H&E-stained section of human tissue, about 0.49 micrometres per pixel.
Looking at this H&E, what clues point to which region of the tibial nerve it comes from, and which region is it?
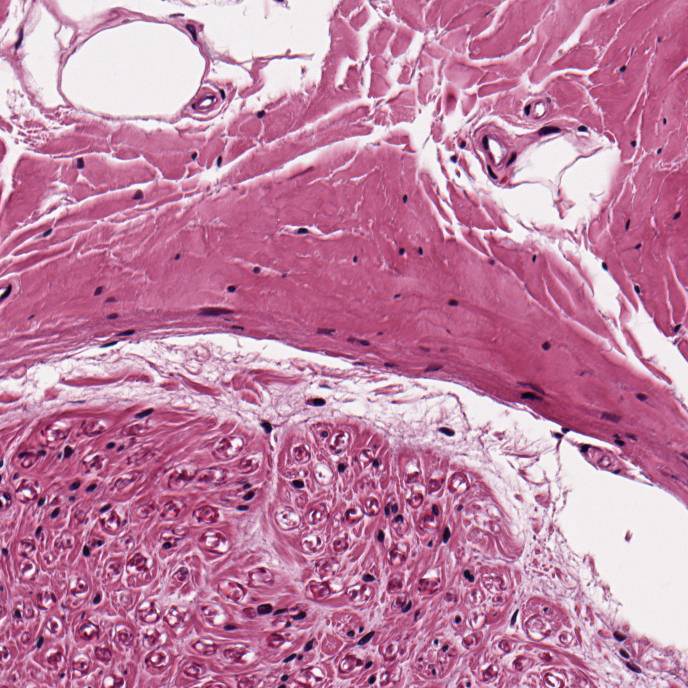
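That's epineurium, the dense pink fibrous tissue across the upper half. Its nuclei are sparse, small, dark and spindle-shaped, and small narrow-lumened vessels lie in it near the top.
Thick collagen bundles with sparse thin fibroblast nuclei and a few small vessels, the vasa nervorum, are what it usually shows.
Through the middle band the fibres curve gently, roughly horizontally.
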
